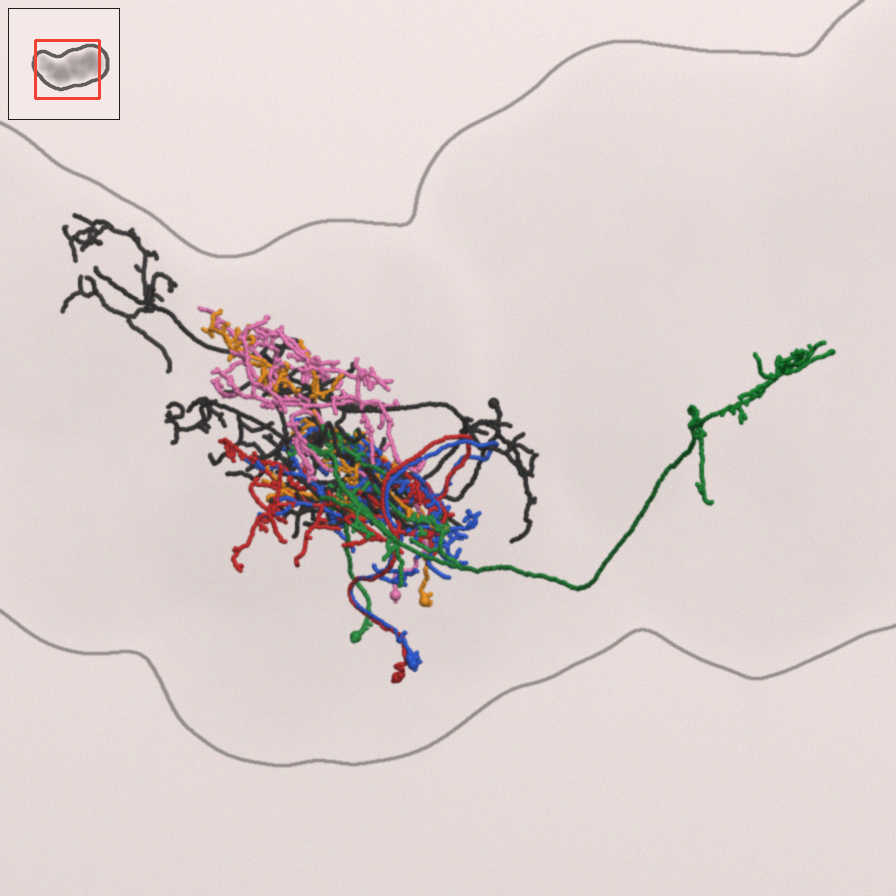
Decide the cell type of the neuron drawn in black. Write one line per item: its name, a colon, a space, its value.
cell type: IN12A013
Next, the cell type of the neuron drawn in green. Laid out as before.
cell type: AN06B075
